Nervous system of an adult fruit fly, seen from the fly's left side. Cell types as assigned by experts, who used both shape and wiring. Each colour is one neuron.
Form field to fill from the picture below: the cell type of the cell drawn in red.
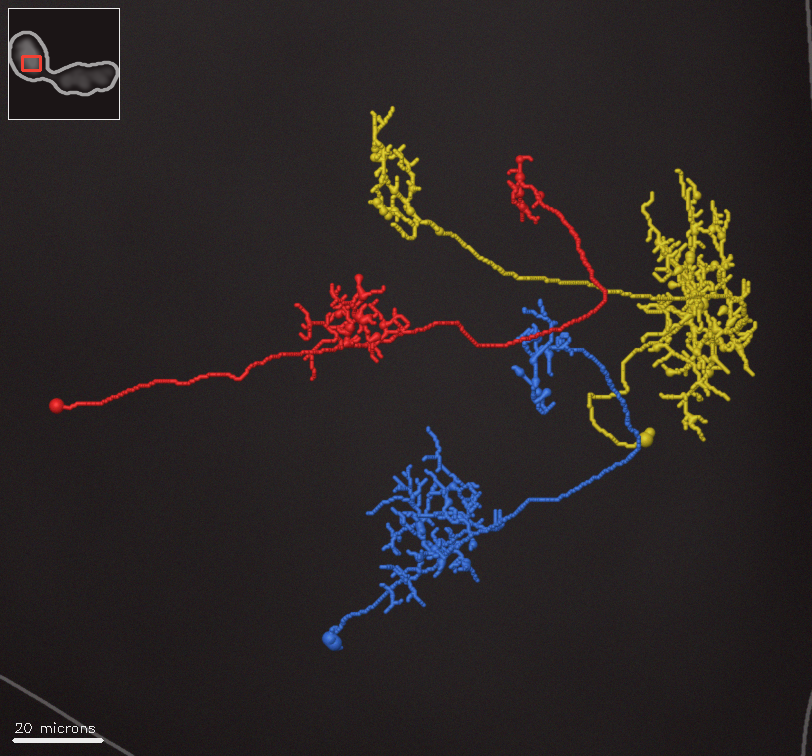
Tm29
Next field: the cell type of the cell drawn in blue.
Tm40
